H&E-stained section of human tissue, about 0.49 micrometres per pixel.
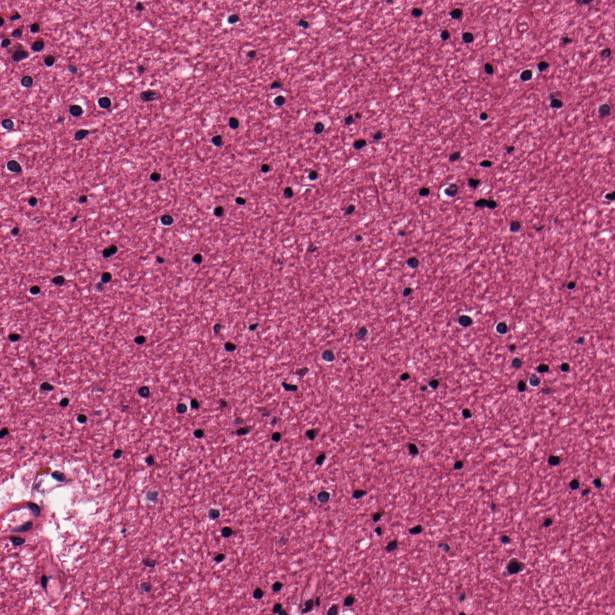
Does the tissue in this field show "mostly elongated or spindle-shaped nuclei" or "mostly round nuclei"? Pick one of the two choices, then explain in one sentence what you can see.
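Mostly round nuclei. Most nuclei are small, round and dark blue-purple.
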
